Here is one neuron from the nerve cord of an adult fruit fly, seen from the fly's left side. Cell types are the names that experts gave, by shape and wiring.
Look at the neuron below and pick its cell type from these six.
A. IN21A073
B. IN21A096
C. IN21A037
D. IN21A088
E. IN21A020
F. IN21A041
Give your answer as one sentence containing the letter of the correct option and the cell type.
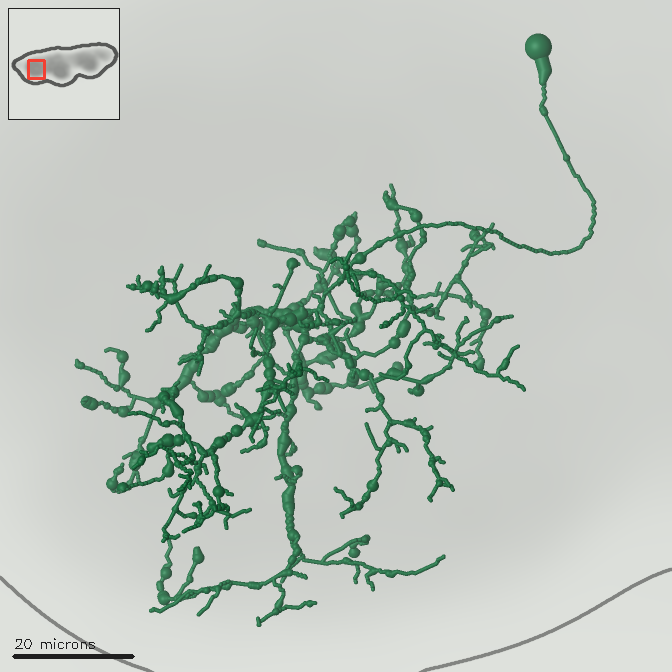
The cell type of the neuron is IN21A037, listed as option C.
